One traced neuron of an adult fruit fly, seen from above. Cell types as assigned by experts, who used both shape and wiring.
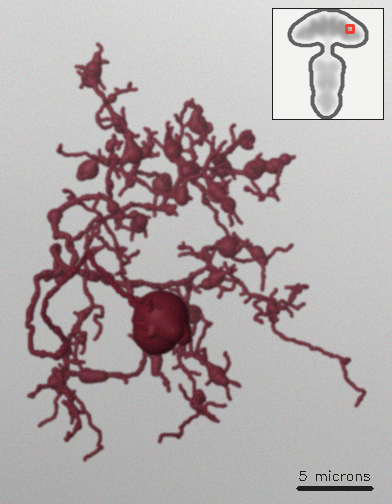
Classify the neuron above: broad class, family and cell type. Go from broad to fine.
optic-lobe intrinsic neuron; Cm; Cm5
